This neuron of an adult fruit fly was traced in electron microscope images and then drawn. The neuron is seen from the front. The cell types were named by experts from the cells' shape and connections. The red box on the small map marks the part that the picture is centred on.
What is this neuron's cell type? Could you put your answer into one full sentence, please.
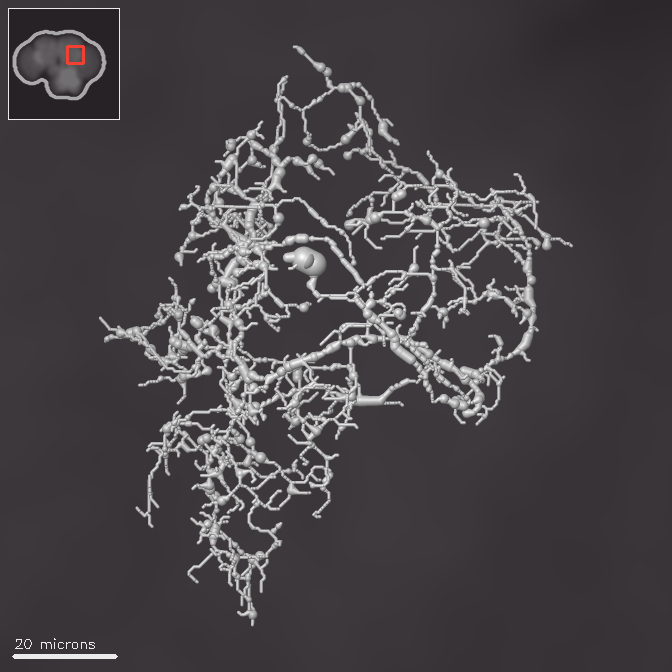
The cell type designation of this neuron is AVLP294.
